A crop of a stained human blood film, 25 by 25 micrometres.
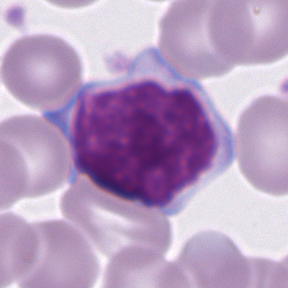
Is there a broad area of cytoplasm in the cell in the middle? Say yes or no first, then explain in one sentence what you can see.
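No. The cytoplasm is a scant, pale blue rim around the nucleus.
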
